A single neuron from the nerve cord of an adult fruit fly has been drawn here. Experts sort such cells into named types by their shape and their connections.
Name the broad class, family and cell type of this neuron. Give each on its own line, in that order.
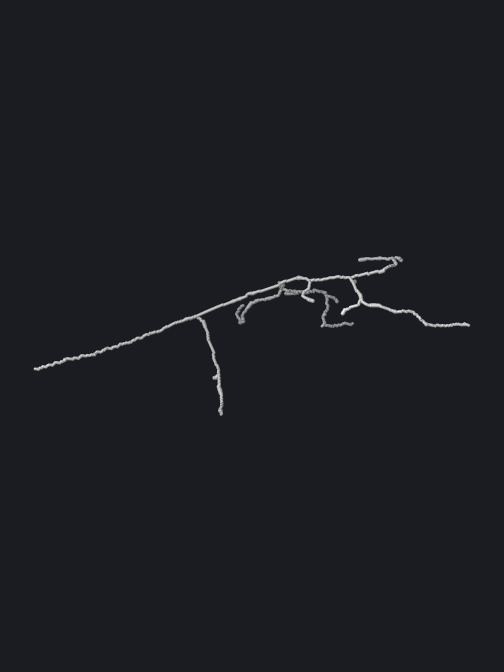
descending neuron
DNg
DNg58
